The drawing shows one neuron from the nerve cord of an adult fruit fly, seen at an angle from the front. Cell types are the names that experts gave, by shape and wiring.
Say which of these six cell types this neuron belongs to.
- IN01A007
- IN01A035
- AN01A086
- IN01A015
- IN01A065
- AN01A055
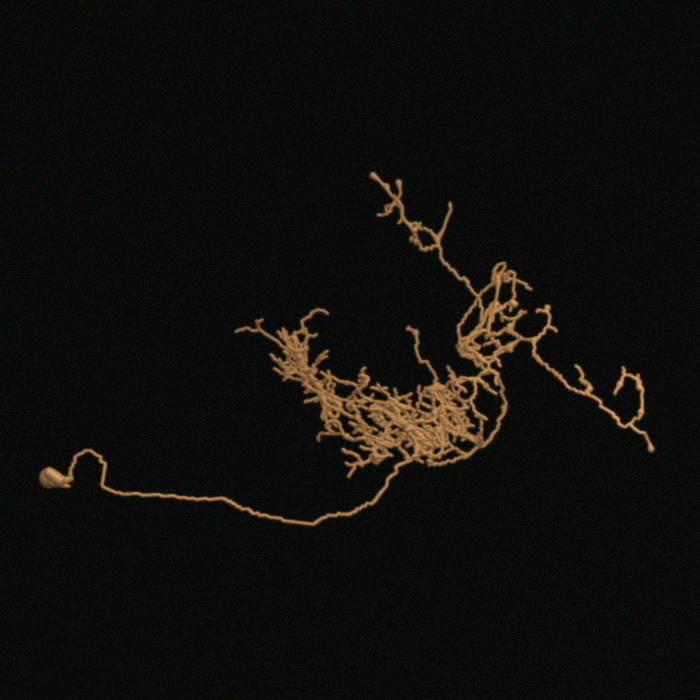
IN01A065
